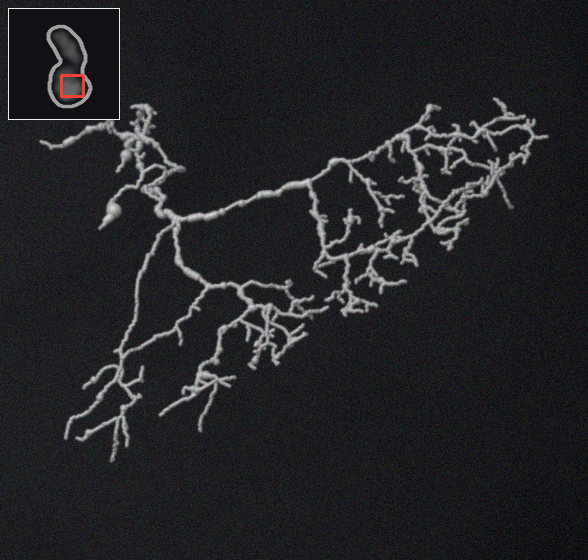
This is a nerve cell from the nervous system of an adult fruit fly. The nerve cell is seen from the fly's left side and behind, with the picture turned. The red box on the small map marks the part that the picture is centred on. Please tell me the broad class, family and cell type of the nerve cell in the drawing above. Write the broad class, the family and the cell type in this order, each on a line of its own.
visual projection neuron
VST
VST1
